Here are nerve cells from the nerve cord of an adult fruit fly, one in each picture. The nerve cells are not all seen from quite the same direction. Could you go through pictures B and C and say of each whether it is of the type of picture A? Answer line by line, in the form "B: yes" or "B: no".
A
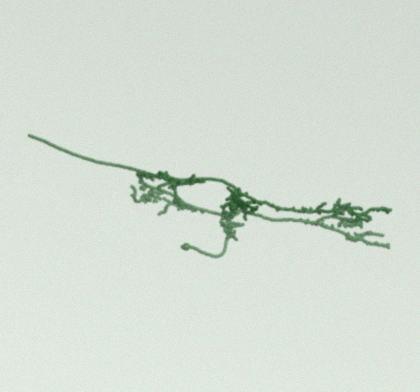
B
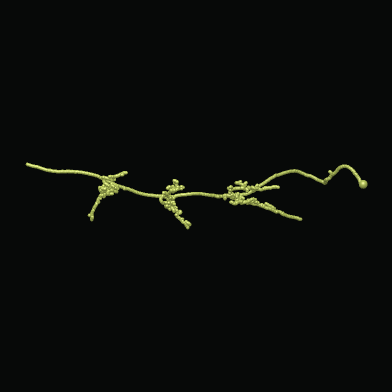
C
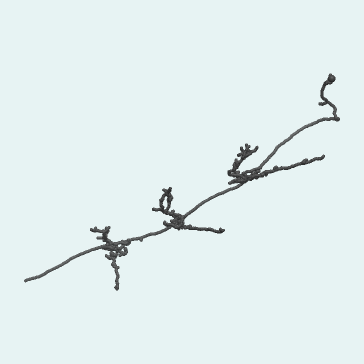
B: no
C: no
